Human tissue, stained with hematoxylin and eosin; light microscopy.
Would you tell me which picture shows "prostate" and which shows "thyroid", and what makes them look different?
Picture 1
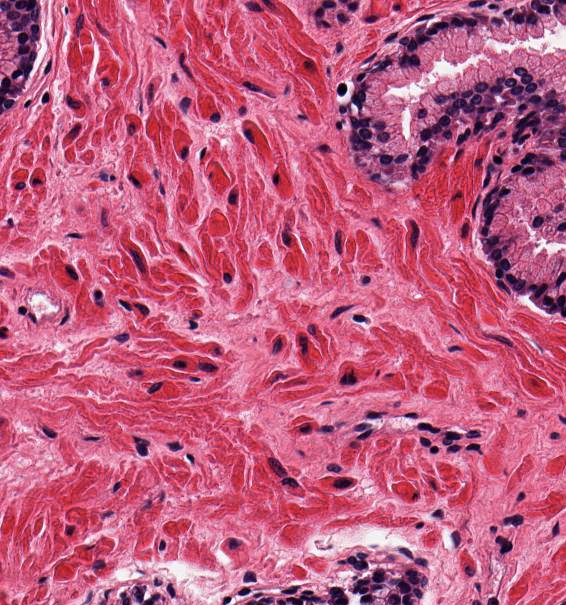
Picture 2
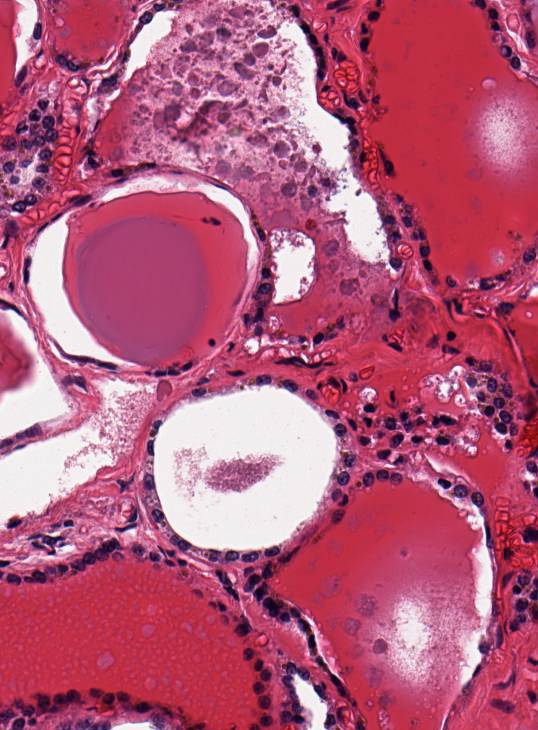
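Here the prostate is picture 1 and the thyroid picture 2. In picture 1, see how the stromal spindle cells gather into interlacing bundles running many ways, each cell with abundant bright pink cytoplasm and one elongated, blunt-ended dark nucleus, as smooth muscle cells have. Its gland at top right is lined by tall columnar cells with pale pink cytoplasm and dark nuclei set towards the base. In picture 2, by contrast, rounded follicles of varying size sit closely packed with only thin stroma between, each lined by one layer of flattened to low cuboidal cells with small dark round nuclei. Most hold homogeneous deep pink colloid.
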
